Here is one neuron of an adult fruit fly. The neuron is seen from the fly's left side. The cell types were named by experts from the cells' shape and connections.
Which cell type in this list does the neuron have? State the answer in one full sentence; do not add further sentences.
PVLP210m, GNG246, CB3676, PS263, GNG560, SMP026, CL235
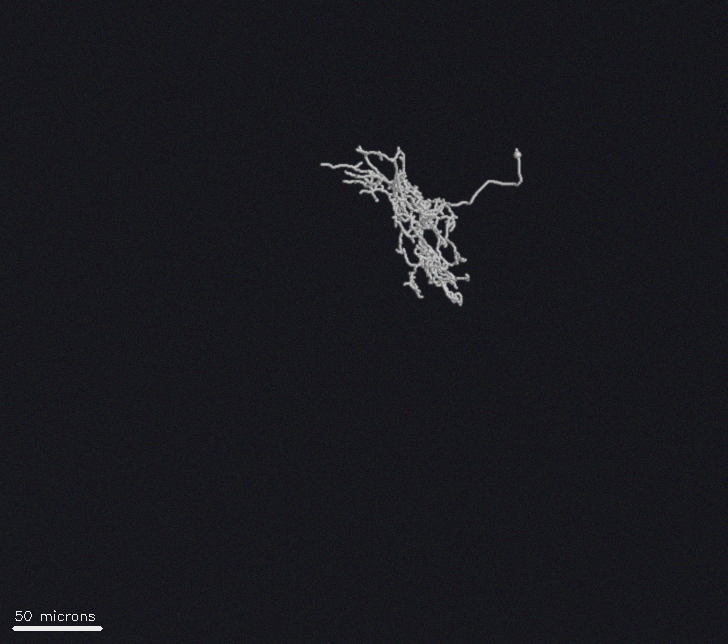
Cell type CL235 is what this neuron is.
